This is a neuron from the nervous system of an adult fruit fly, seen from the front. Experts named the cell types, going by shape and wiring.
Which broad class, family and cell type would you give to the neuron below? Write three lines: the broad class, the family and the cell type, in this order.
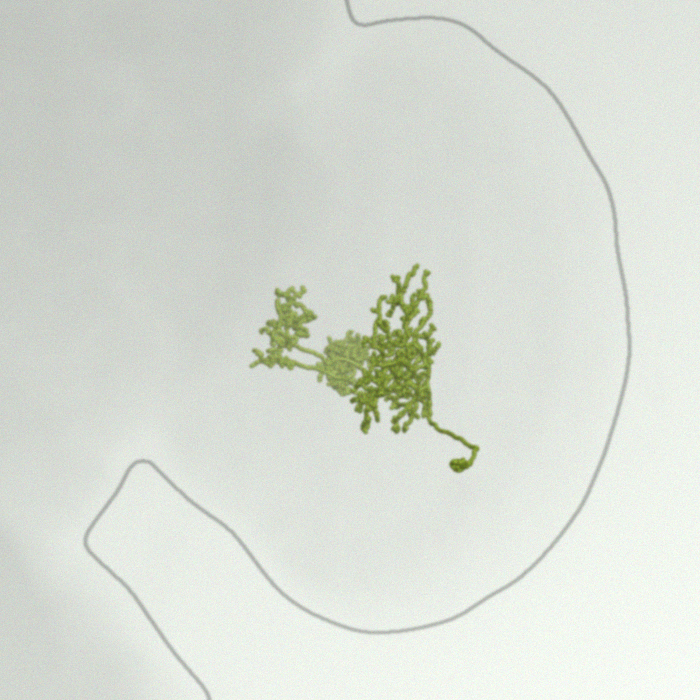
optic-lobe intrinsic neuron
TmY
TmY16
